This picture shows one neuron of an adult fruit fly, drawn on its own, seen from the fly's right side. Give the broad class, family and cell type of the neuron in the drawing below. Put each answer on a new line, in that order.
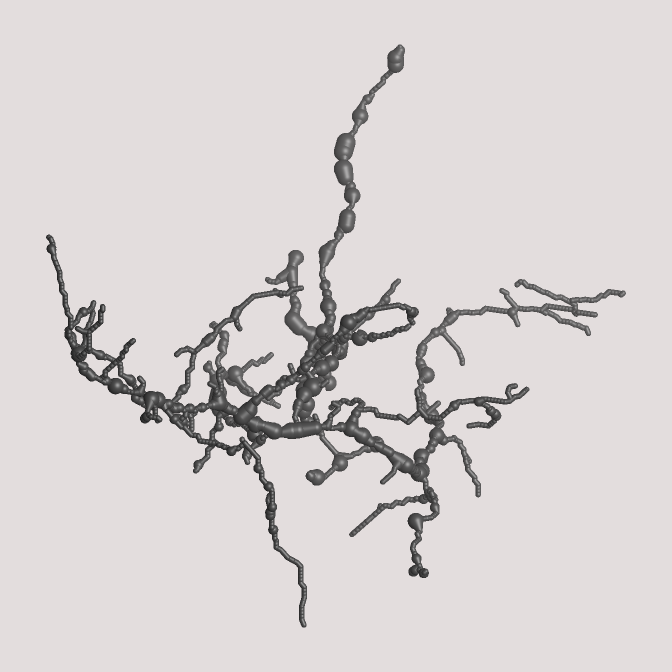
nerve-cord intrinsic neuron
hemilineage 20A.22A
IN20A.22A076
